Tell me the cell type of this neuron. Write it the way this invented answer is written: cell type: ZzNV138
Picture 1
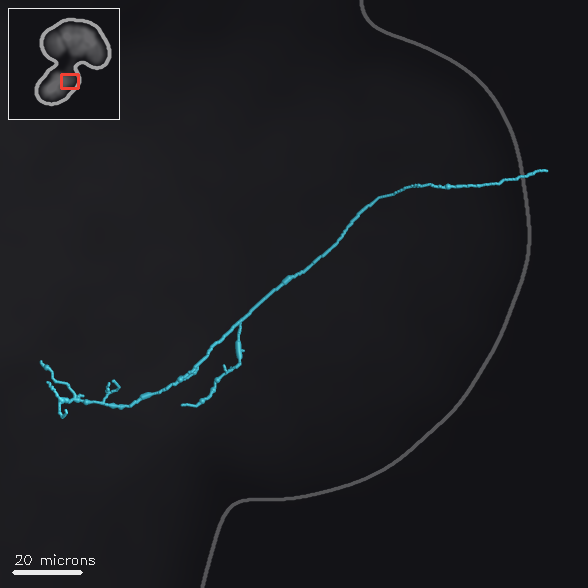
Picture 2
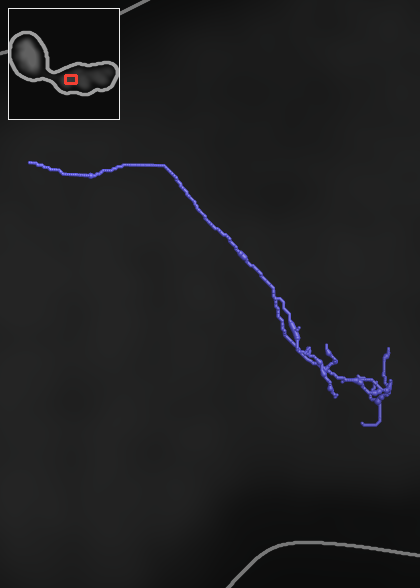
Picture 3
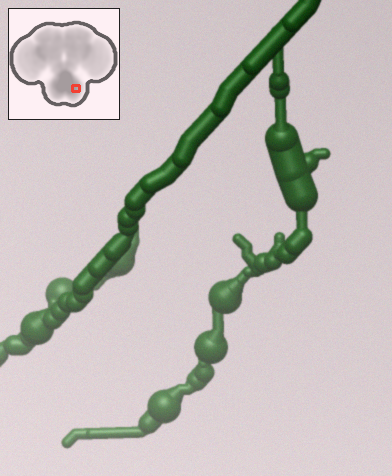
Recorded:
cell type: WG3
